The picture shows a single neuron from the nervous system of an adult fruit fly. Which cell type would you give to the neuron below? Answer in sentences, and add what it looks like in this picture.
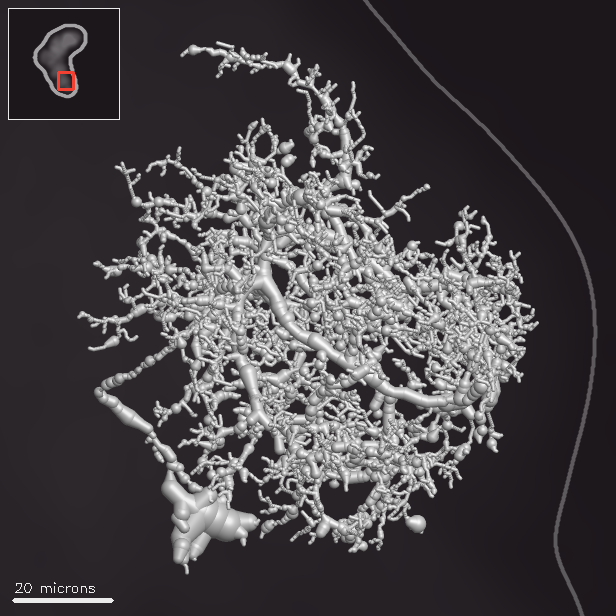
The cell type is IN13A001. This is a nerve-cord intrinsic neuron. From top to bottom in the picture it spans about 110 microns. More than a hundred branch ends can be seen.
